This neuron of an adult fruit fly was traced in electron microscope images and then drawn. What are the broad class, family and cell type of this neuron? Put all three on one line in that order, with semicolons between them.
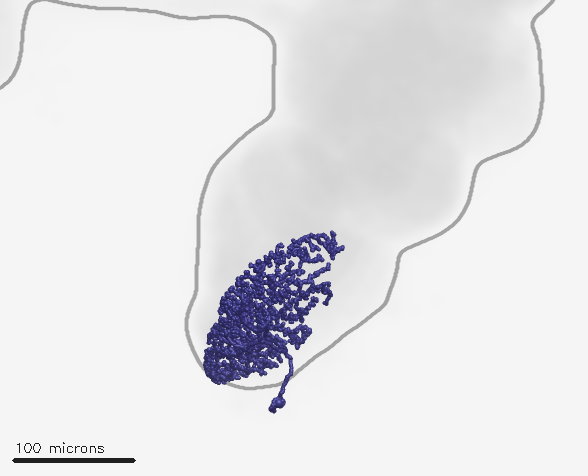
optic-lobe intrinsic neuron; Dm; Dm19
